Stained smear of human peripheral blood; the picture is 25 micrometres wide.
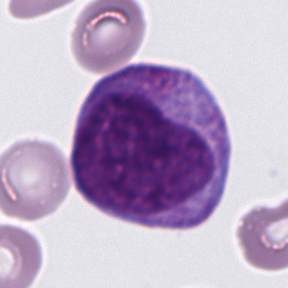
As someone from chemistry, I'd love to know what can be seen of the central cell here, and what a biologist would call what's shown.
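Smooth edge, roundish and slightly angular, no surface projections; about 15 micrometres across. The nucleus fills most of the cell toward the lower left, leaving the widest rim of cytoplasm at the upper right. That cytoplasm is pale blue-lilac, with fine pinkish-purple granules scattered through it. So: an atypical promyelocyte.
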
